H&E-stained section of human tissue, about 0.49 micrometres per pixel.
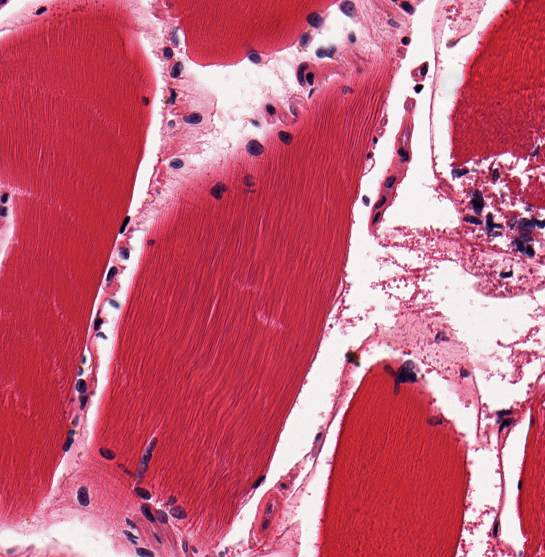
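Skeletal muscle in a haematoxylin and eosin stained section. Fine parallel lines run lengthwise along the central fibre. Small, dark, oval muscle nuclei lie at the fibre edges. Thin strands of pale pink loose connective tissue with elongated nuclei lie between fibres. Wide white clefts, a shrinkage artefact, separate the fibres from the surrounding connective tissue.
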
